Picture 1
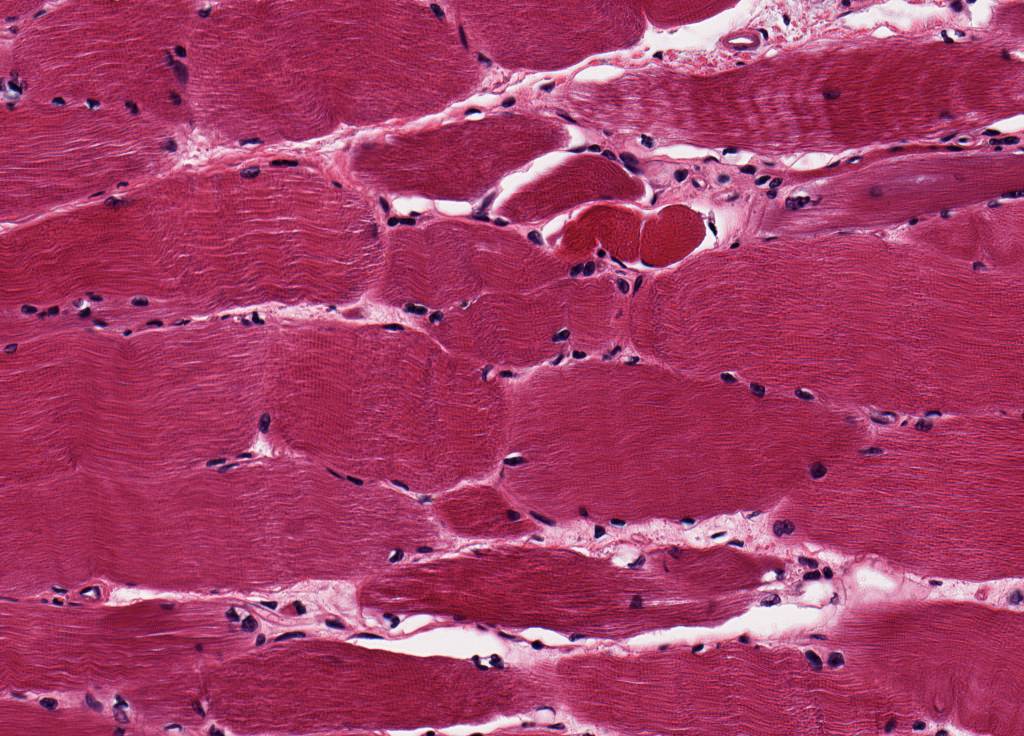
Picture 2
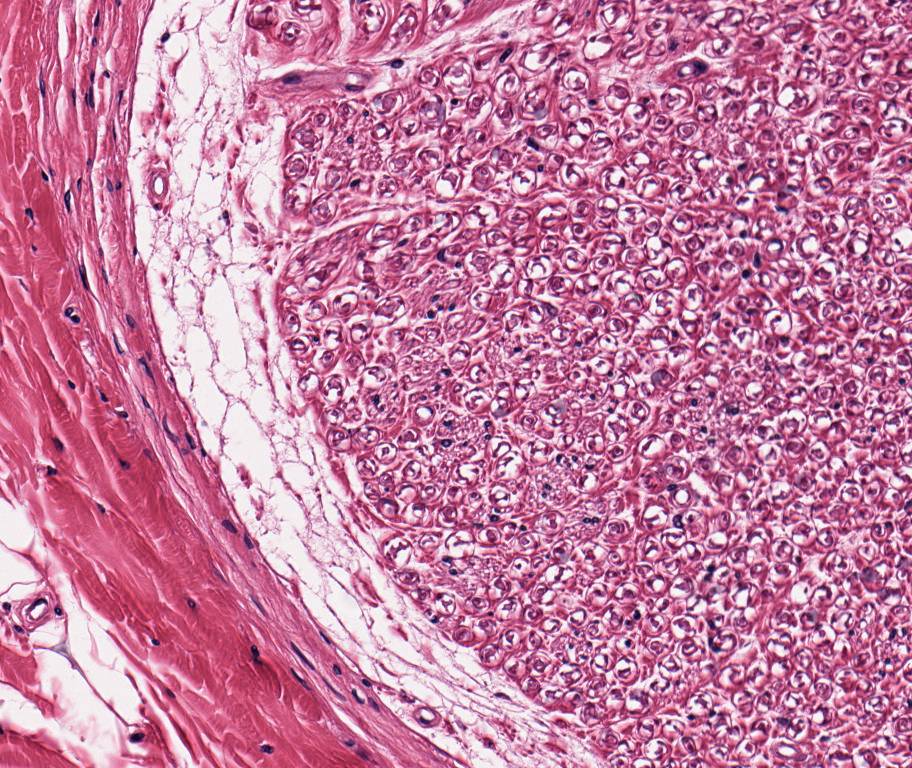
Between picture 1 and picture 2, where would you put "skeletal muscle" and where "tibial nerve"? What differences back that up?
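Oh, that first one's skeletal muscle, and the second is the tibial nerve. In the muscle, fine cross-striations run across the fibres, and the nuclei sit at the edges rather than the centres: small, dark, flattened, long axis along the fibres. No fat cells anywhere, either. In the nerve, the fibres are cut transversely into closely packed round profiles, most a small central pink dot in a clear, unstained halo. A thin layer of flattened cells with elongated nuclei bounds the fascicle's left edge.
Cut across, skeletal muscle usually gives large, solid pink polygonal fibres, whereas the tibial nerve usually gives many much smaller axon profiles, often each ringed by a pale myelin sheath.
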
